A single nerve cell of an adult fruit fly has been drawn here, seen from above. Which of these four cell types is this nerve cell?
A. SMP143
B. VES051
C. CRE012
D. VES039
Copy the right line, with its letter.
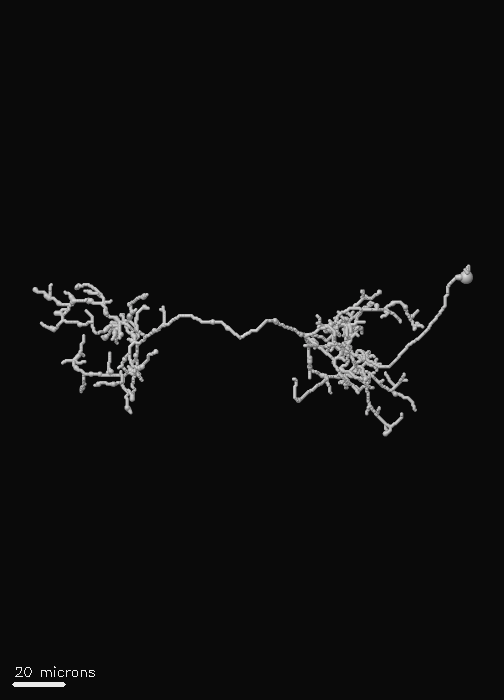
D. VES039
